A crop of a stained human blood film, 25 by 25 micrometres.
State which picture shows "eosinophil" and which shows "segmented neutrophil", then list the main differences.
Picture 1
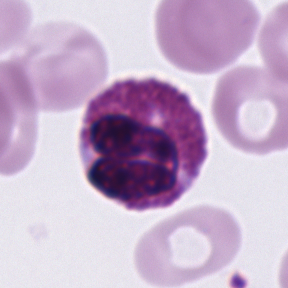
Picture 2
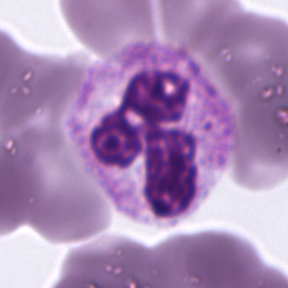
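The eosinophil is the cell in picture 1, and the segmented neutrophil is the one in picture 2. The nucleus of the eosinophil has two lobes lying one above the other, while the segmented neutrophil's nucleus is divided into three lobes.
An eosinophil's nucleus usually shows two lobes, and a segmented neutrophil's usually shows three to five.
The eosinophil's cytoplasm is packed with coarse granules, whereas the segmented neutrophil has plentiful pale lilac cytoplasm filled with fine pink-violet granules.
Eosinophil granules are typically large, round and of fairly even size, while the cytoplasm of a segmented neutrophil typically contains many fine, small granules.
The eosinophil's granules give its cytoplasm a pinkish-purple colour and reach the surface, making its round edge finely bumpy; the segmented neutrophil's outline is roughly round. The chromatin is dark purple in both cells. It is dense in the eosinophil and coarsely clumped in the segmented neutrophil, where no nucleoli are visible. The eosinophil measures about 12 micrometres across.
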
